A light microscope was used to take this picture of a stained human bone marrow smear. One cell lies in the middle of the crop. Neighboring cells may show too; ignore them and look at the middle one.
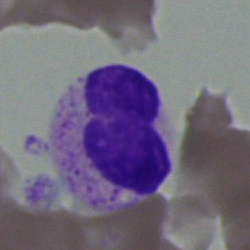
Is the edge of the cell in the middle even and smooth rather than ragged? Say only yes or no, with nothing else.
Yes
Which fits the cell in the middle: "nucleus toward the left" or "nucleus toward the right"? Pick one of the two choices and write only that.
Nucleus toward the right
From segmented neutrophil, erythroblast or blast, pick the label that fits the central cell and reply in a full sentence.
This crop's central cell is a segmented neutrophil.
